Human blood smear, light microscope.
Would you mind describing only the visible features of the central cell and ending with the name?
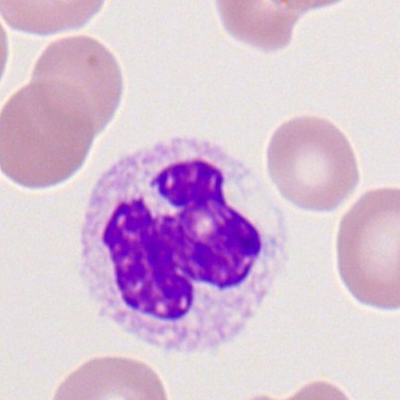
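Checking the outline first, it is roughly round. Next comes the nucleus, divided into several connected lobes. Then the cytoplasm, where fine, small lilac granules are scattered throughout and no vacuoles are seen. Last, the name: segmented neutrophil.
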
